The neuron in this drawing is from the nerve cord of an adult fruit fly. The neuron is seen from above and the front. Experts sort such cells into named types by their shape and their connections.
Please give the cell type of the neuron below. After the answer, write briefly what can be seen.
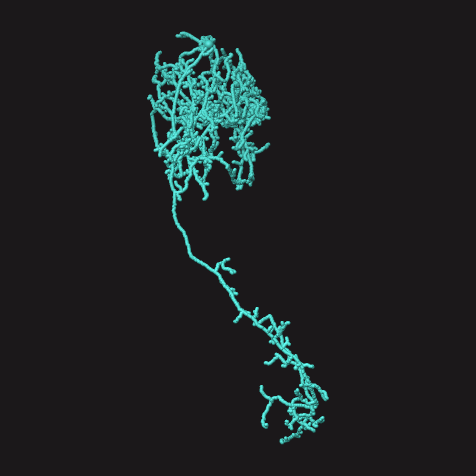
Its cell type is IN12A010. This is a nerve-cord intrinsic neuron. Dozens of branch ends can be seen. In this view it is taller than it is wide.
